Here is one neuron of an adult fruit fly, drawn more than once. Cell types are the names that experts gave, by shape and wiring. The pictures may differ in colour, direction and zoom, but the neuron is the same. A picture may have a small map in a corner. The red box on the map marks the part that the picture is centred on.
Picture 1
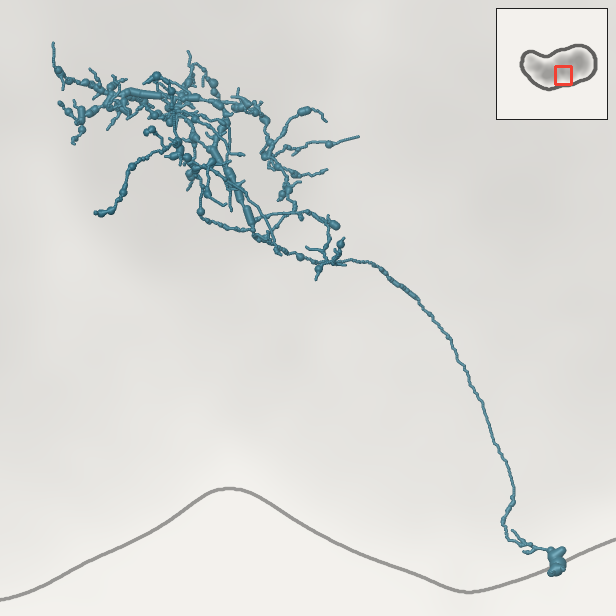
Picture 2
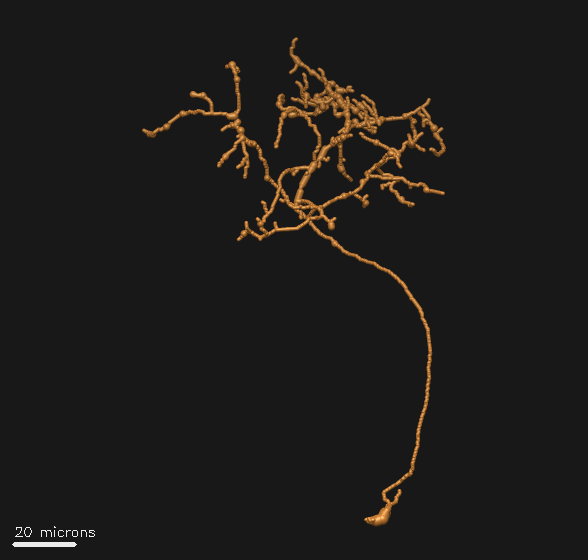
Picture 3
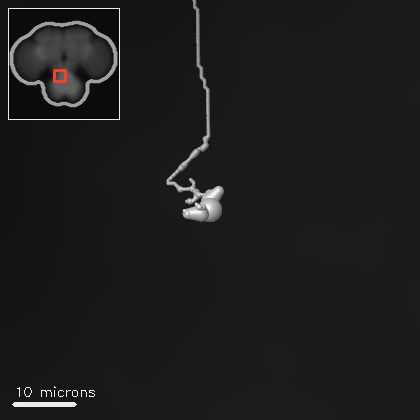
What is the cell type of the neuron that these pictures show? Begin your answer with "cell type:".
cell type: CB3742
